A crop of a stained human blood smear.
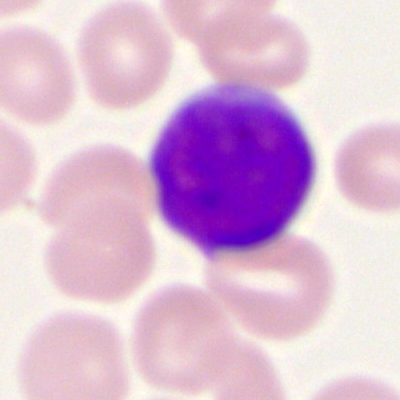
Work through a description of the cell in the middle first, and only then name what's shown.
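The outline of the cell is round. Its nucleus fills almost the whole cell, so cytoplasm appears at most as a very thin rim at the edge. The chromatin stains dark purple and looks dense. This is a myeloblast.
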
